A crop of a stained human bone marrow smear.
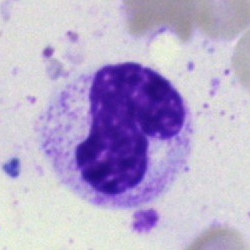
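Band neutrophil, centre. Nucleus first: deeply indented, giving a kidney-like shape, with no distinct nucleolus visible. Chromatin next: dense and dark purple, dotted with small paler spots. Cytoplasm last: fine purple granules scattered throughout.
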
